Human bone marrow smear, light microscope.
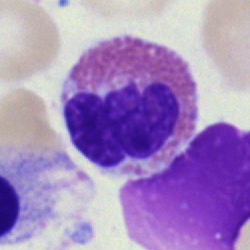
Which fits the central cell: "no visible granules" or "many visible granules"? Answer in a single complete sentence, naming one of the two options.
What is seen in the cytoplasm of this cell is many granules.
